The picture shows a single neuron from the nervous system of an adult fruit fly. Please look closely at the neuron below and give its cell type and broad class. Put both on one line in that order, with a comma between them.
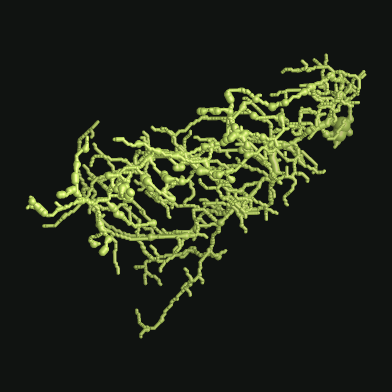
INXXX353, nerve-cord intrinsic neuron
